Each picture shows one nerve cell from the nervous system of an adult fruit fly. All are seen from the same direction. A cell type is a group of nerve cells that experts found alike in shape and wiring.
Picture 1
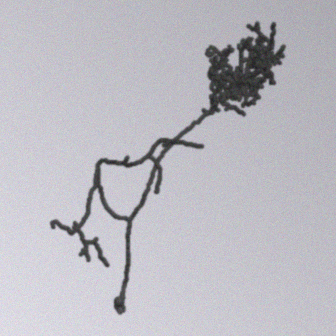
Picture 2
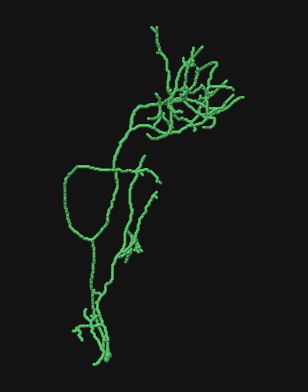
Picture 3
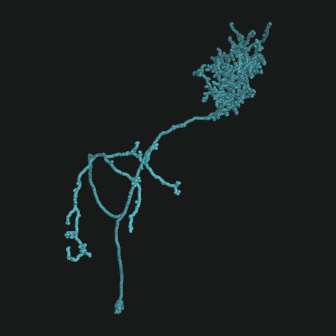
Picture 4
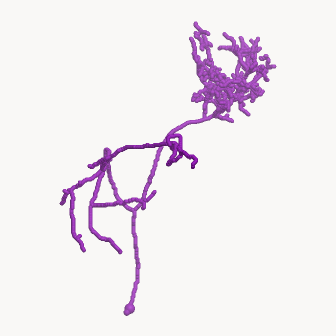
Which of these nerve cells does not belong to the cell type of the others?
2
